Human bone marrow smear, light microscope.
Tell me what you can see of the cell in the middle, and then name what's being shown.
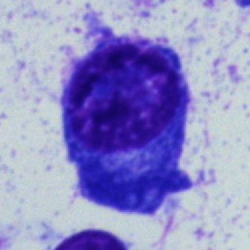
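Cytoplasm deep blue, no distinct granules. Paler area in the cytoplasm directly beneath the nucleus. Outline irregular, with a pointed projection at lower right. Plasma cell.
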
